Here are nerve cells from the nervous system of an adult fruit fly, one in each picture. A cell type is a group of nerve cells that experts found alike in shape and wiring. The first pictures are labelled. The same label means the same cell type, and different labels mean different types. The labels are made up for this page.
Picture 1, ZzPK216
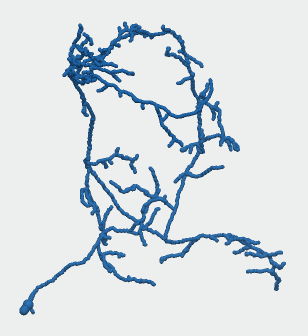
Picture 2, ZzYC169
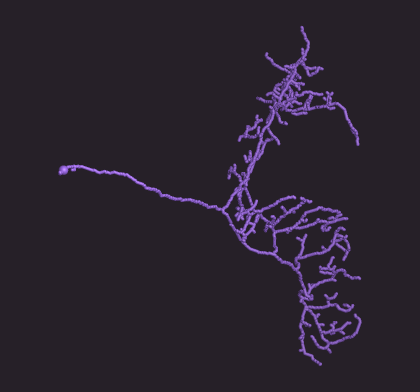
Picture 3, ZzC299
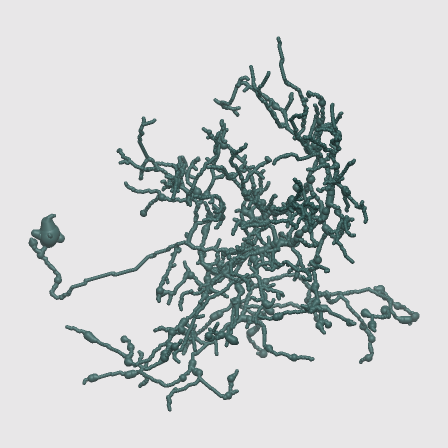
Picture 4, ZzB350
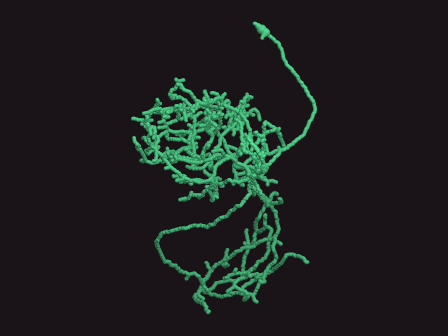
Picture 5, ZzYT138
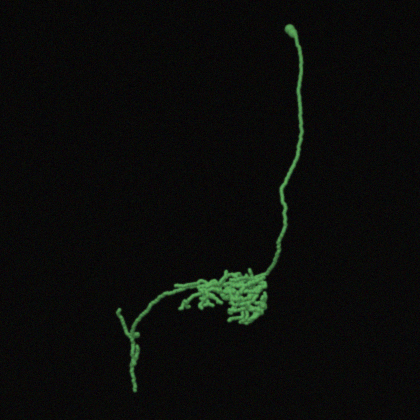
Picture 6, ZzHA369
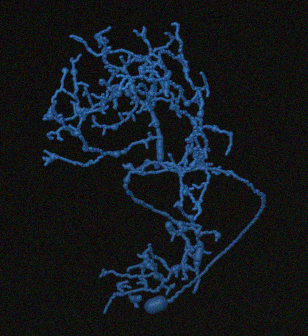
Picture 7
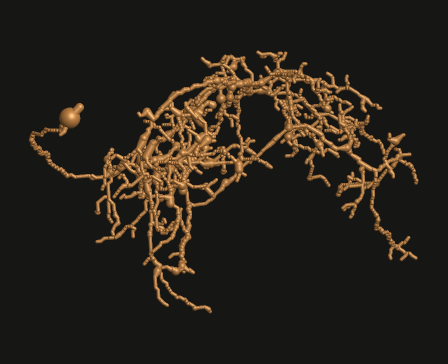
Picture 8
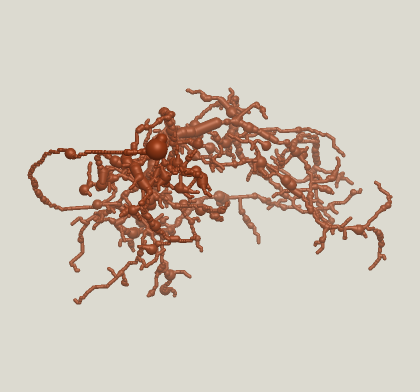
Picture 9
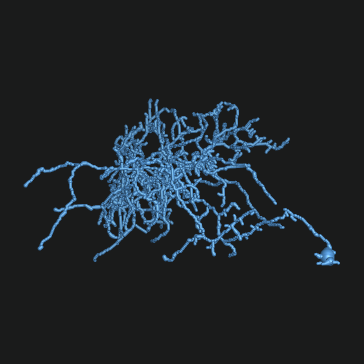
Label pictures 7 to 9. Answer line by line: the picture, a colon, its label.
7: ZzHA369
8: ZzHA369
9: ZzC299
